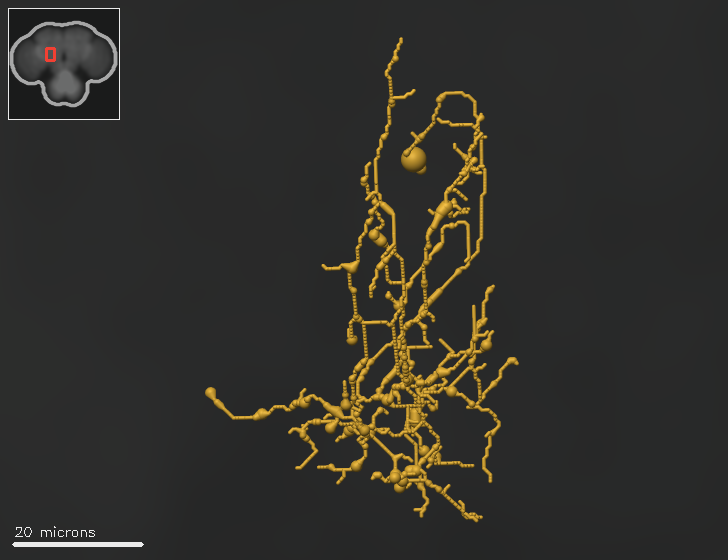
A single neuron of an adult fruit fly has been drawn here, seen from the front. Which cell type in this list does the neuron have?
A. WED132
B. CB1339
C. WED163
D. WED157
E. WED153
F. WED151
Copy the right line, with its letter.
B. CB1339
